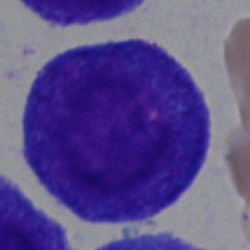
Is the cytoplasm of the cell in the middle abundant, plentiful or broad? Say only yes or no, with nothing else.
No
